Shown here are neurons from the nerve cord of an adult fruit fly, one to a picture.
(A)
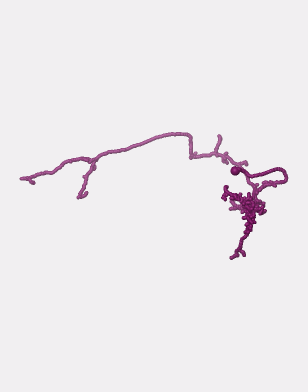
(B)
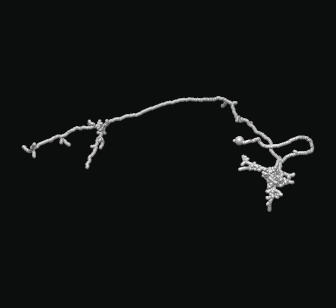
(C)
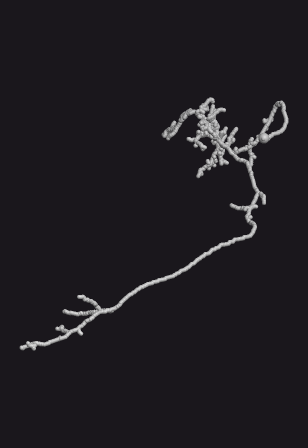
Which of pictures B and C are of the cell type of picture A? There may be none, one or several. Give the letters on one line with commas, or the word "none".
B, C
